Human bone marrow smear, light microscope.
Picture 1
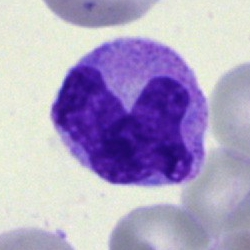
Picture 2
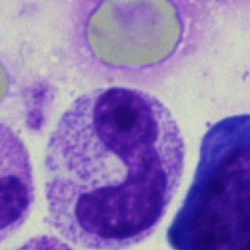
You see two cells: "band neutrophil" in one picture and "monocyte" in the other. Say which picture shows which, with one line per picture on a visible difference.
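In picture 1 we see a monocyte: The nucleus takes up most of the area of the cell.
In picture 2 we see a band neutrophil: The cytoplasm is abundant and pale pink-lilac.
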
